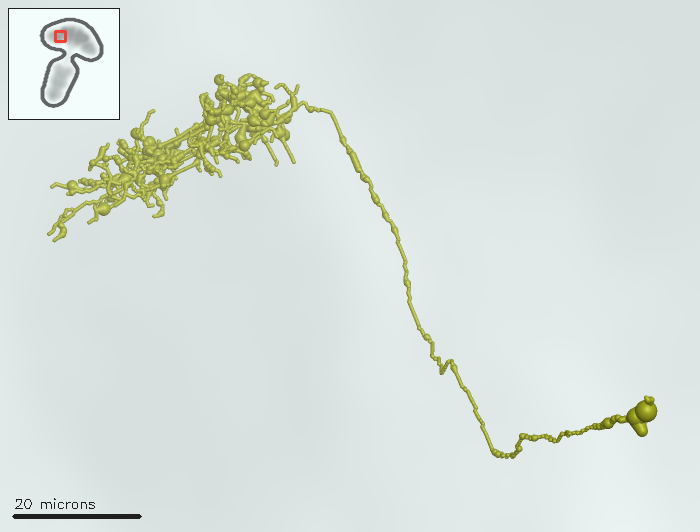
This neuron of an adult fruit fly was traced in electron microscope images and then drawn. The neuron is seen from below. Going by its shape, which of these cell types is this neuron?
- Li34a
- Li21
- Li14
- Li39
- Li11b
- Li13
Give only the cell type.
Li14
